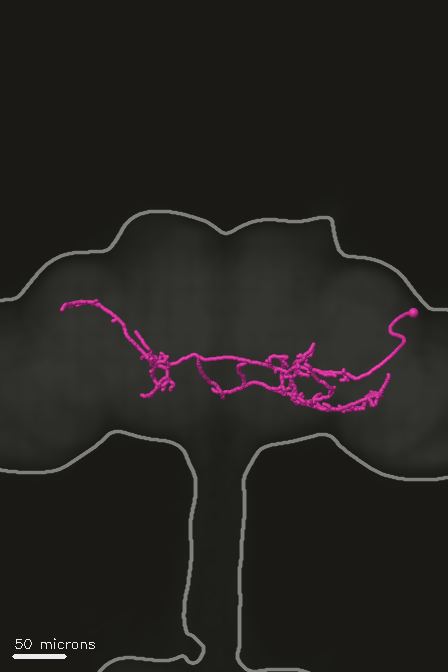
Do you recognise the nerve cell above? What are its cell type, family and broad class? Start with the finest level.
CL012; hemilineage SLPav2; central-brain intrinsic neuron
